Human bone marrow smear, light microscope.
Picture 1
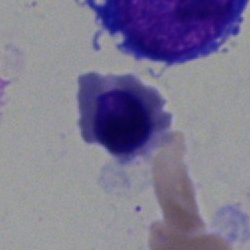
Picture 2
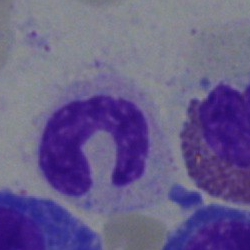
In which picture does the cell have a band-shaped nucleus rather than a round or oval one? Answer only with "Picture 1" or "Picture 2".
Picture 2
